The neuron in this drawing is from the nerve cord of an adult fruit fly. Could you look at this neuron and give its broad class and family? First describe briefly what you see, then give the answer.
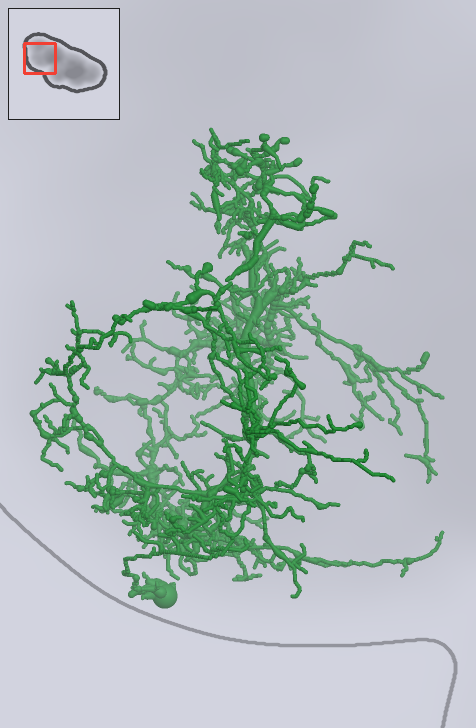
The picture shows more than a hundred branch ends. As drawn here it is about as wide as it is tall. Its broad class is nerve-cord intrinsic neuron. Its family is hemilineage 16B.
